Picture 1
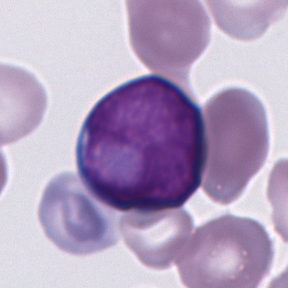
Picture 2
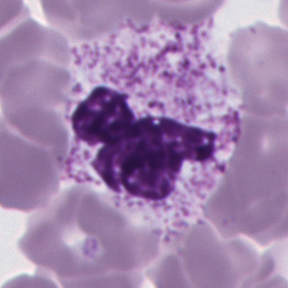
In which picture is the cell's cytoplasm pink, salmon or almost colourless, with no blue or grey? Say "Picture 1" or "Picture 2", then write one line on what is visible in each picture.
Picture 2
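Picture 1: The thin rim of cytoplasm stains dark blue.
Picture 2: The cytoplasm is pale and not blue.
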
